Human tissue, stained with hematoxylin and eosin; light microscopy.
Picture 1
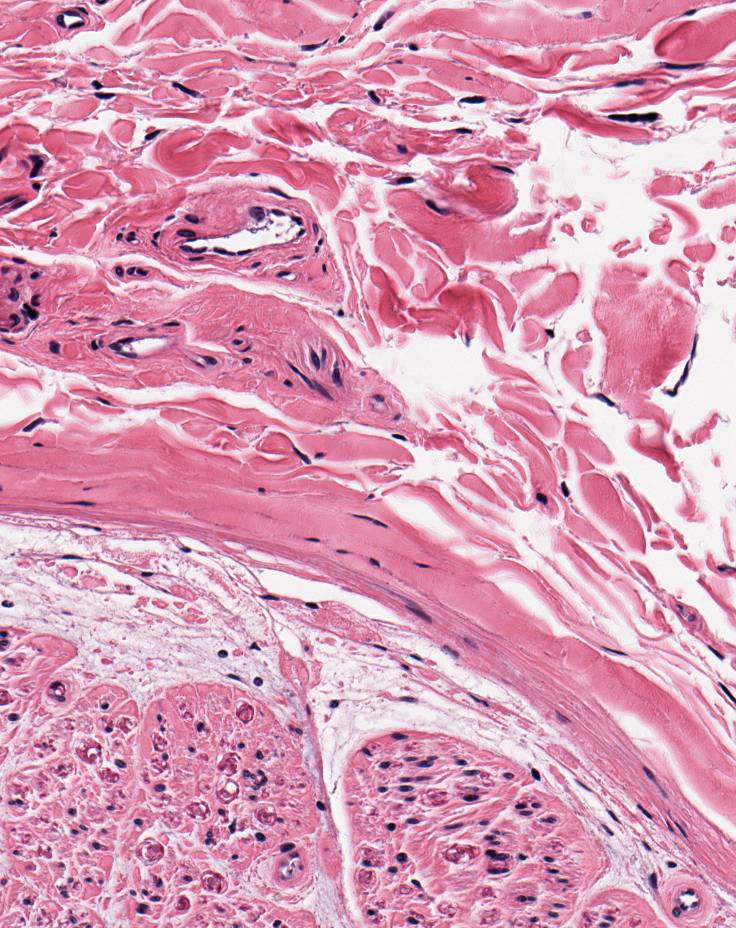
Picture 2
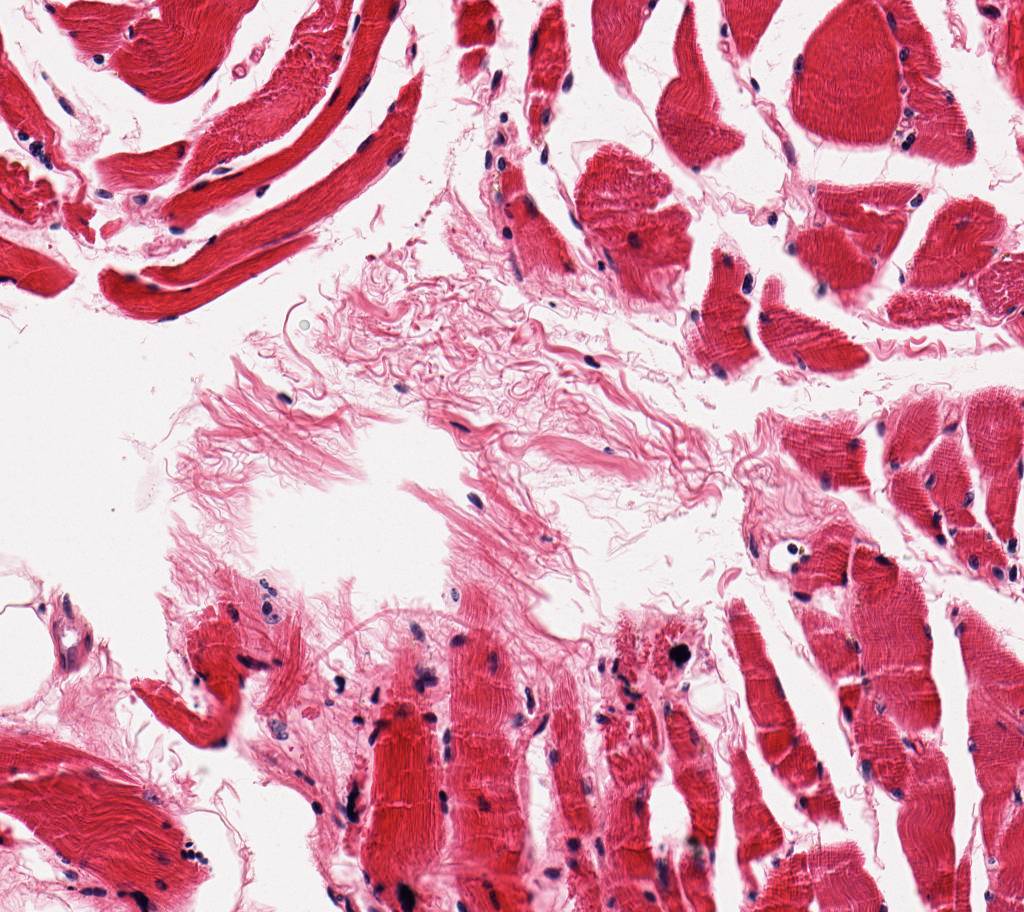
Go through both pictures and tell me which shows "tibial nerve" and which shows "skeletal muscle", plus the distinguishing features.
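Tibial nerve appears in picture 1, skeletal muscle in picture 2. Thick eosinophilic collagen bundles run in many different directions in its upper field, among sparse, dark, slender nuclei. A band of compact, parallel collagen curves across the middle from the left edge down toward the lower right. Small thin-walled blood vessels with narrow lumens lie at the upper left. In picture 2, bundles of muscle fibres surround a central area of loose pink connective tissue. Upper left fibres are cut lengthwise as long curving bands; many upper right ones are cut across as polygonal profiles. Fine cross-striations are visible in the fibres along the lower part of the field, and the small, dark, elongated nuclei lie at the fibre edges.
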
